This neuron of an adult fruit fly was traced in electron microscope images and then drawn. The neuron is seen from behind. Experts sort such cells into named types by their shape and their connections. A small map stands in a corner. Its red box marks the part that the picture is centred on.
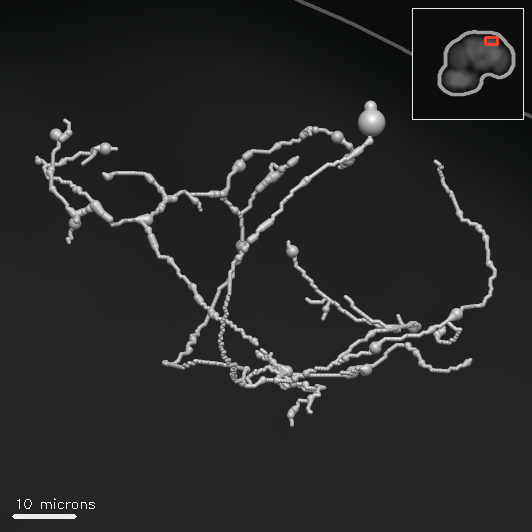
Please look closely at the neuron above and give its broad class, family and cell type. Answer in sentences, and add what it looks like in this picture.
Its broad class is central-brain intrinsic neuron. Its family is hemilineage VLPd&p1_posterior. Its cell type is CB1060. From left to right in the picture it spans about 75 microns. In this view it is wider than it is tall.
